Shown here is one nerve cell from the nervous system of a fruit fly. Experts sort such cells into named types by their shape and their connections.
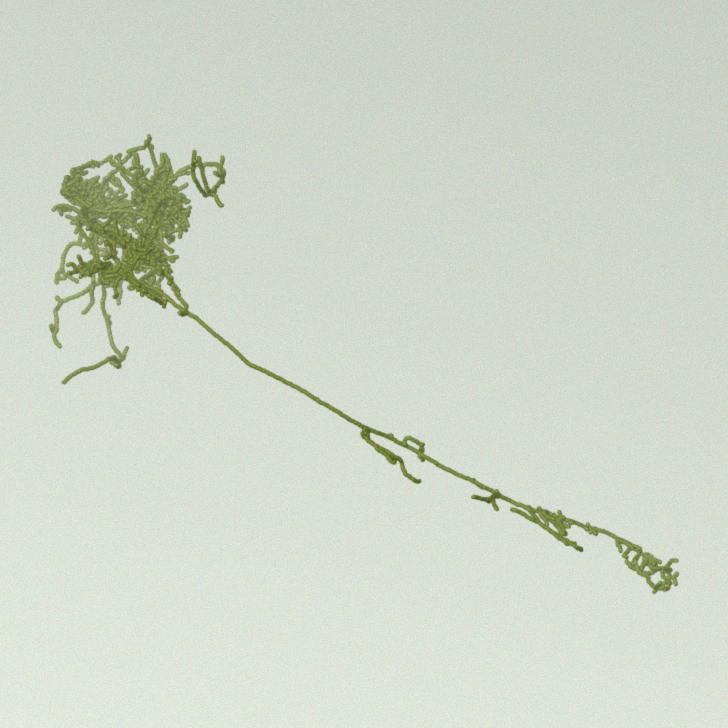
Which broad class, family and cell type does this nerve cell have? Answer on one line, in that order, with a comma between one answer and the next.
descending neuron, DNpe, DNpe053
